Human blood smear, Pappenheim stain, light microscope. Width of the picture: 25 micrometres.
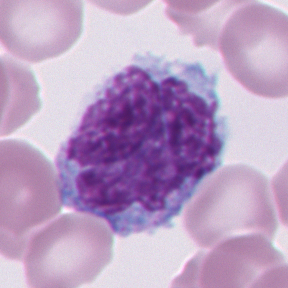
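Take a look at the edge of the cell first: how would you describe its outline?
It is irregular, with a ragged, frayed edge.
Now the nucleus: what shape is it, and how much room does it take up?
It is folded, with a cleft running down from its upper edge, and it fills most of the cell, measuring about 14 by 12 micrometres.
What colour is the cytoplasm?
Pale grey-blue.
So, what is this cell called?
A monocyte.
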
